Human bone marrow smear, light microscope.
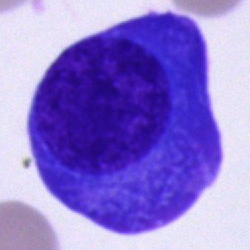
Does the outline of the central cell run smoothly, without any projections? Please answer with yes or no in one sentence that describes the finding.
Yes, no projections, blebs or ragged parts break the cell's outline.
